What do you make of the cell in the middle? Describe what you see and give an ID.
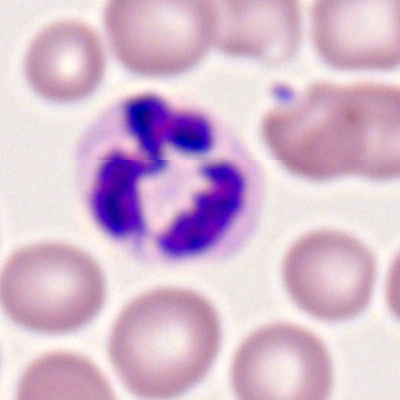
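Within the cell, the nucleus is divided into several separate lobes arranged around a pale centre. Its chromatin is dark purple and densely clumped, and no nucleoli can be seen. The cytoplasm contains no coarse, brightly coloured granules. It is a segmented neutrophil.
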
